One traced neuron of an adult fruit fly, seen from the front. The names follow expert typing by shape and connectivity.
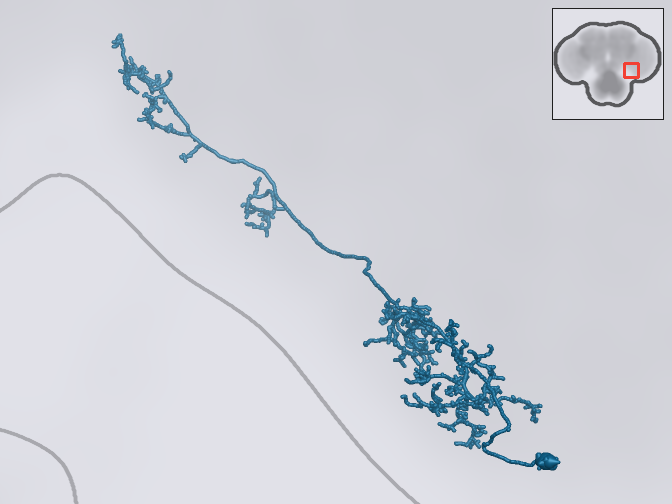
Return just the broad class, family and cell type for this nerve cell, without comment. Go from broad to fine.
optic-lobe intrinsic neuron; TmY; TmY13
